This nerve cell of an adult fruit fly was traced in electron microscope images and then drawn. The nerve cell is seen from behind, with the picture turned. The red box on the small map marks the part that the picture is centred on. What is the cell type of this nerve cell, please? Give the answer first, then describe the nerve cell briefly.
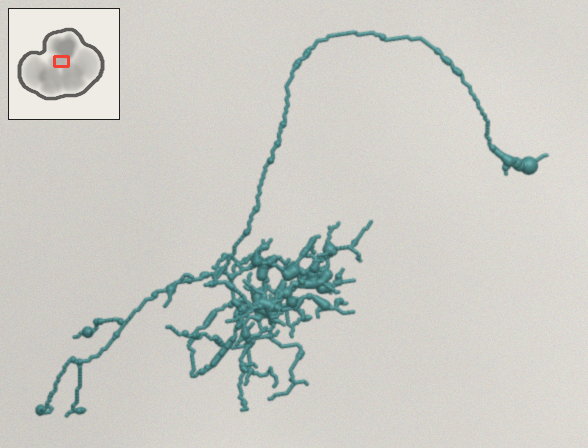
It is of cell type GNG408. Its broad class is central-brain intrinsic neuron. Dozens of branch ends can be seen. As drawn here it is wider than it is tall.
